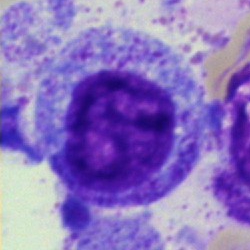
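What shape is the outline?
Roughly round, I'd say.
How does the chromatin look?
Dark purple and clumped, with paler patches lying between the dark areas.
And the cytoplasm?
A pale bluish-lilac band that goes all the way round the nucleus, on every side.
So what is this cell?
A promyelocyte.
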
